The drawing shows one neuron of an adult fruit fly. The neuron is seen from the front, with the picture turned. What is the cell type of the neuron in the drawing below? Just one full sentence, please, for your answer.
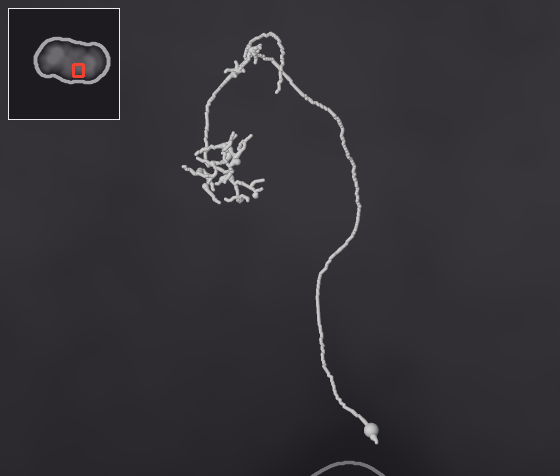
The neuron is typed under the name vDeltaK.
